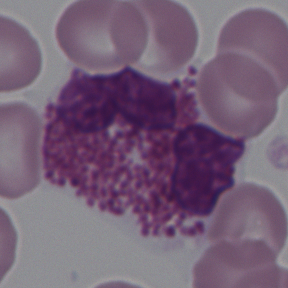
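Eosinophil, the central cell in a stained smear of human peripheral blood. Its outline is ragged, the edge formed by loose granules rather than a smooth border. The nucleus has two separate lobes, one along the top and one on the right, and neither shows nucleoli. Coarse, round, purple granules crowd the cytoplasm.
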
